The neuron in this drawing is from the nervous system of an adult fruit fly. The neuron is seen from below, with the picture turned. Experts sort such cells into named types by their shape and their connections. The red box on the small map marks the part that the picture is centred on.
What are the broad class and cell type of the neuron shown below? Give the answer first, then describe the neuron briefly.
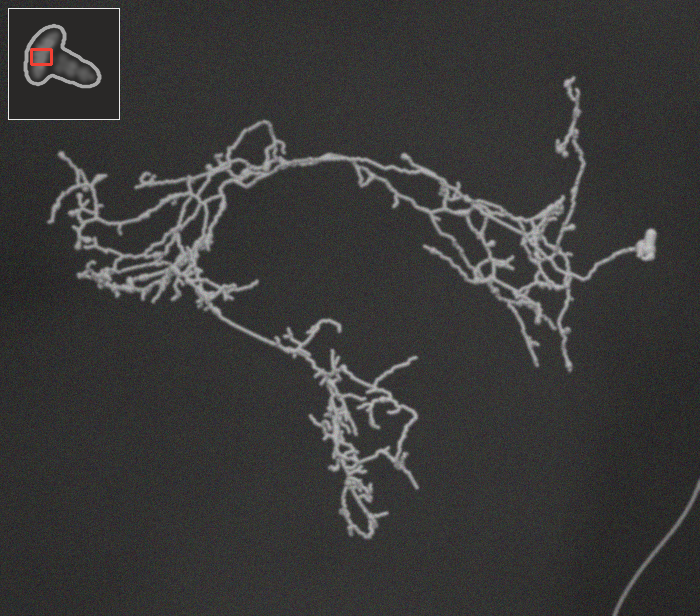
This is a central-brain intrinsic neuron. The cell type is CB4183. The cell body can be seen on the right of the picture. As drawn here it is wider than it is tall.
